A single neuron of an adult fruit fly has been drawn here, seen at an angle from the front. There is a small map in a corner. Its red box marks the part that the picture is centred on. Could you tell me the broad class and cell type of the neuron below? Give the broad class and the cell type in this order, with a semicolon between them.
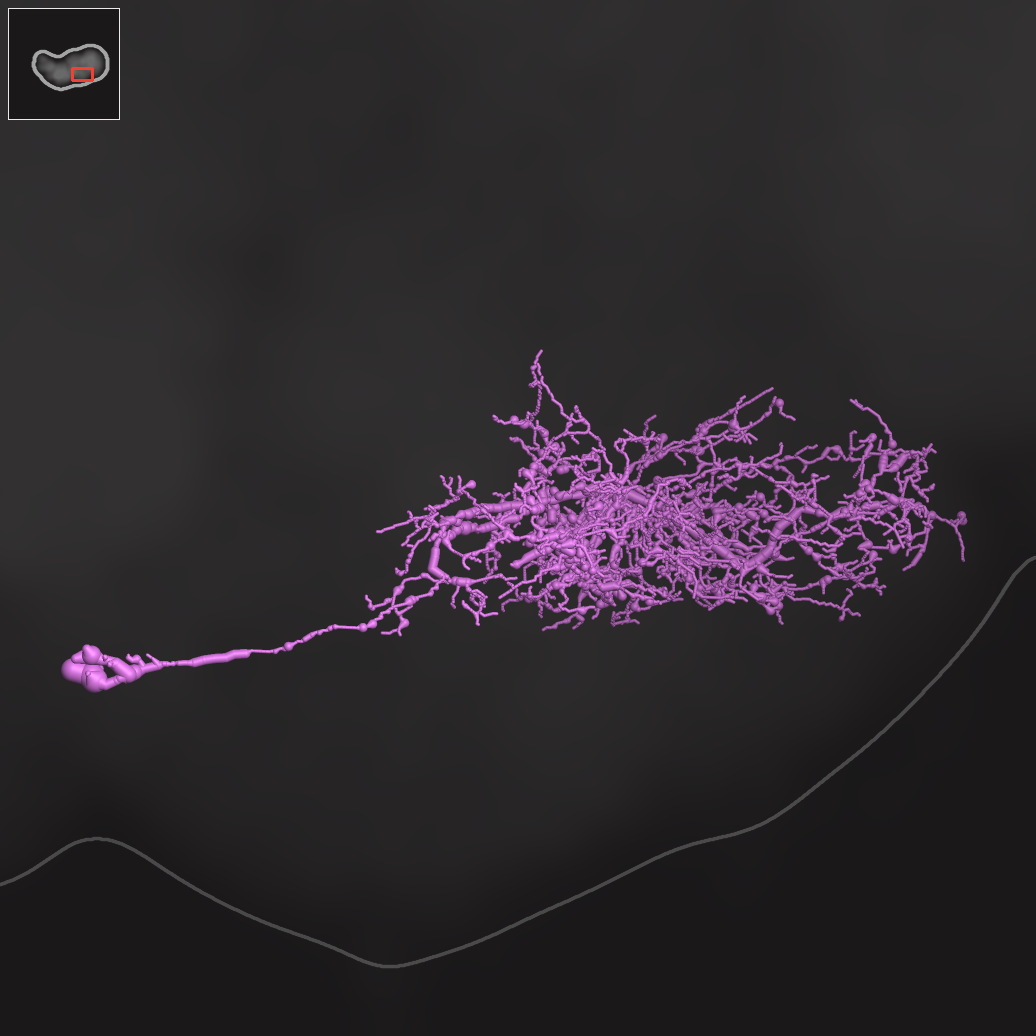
central-brain intrinsic neuron; GNG022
